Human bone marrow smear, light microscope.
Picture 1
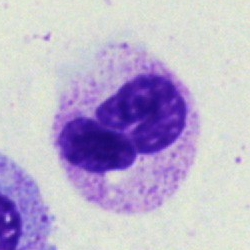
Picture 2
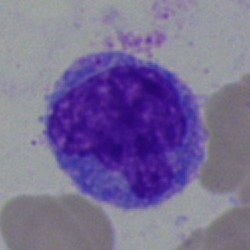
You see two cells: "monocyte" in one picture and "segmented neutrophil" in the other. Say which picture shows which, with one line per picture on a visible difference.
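Picture 1 – segmented neutrophil. The cytoplasm is abundant and pale pink.
Picture 2 – monocyte. The nucleus is large and fills most of the cell.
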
